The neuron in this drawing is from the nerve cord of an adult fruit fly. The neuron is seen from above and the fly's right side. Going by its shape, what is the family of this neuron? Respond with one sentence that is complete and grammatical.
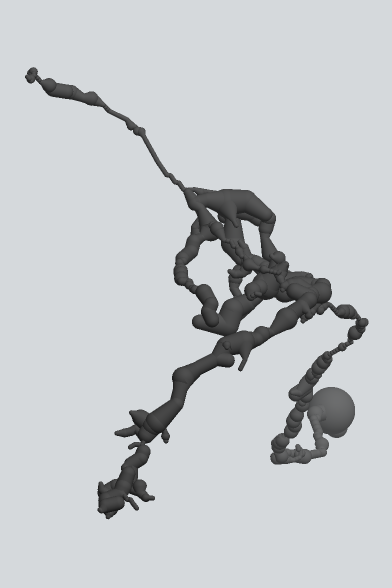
This neuron has hemilineage 03B as its family.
